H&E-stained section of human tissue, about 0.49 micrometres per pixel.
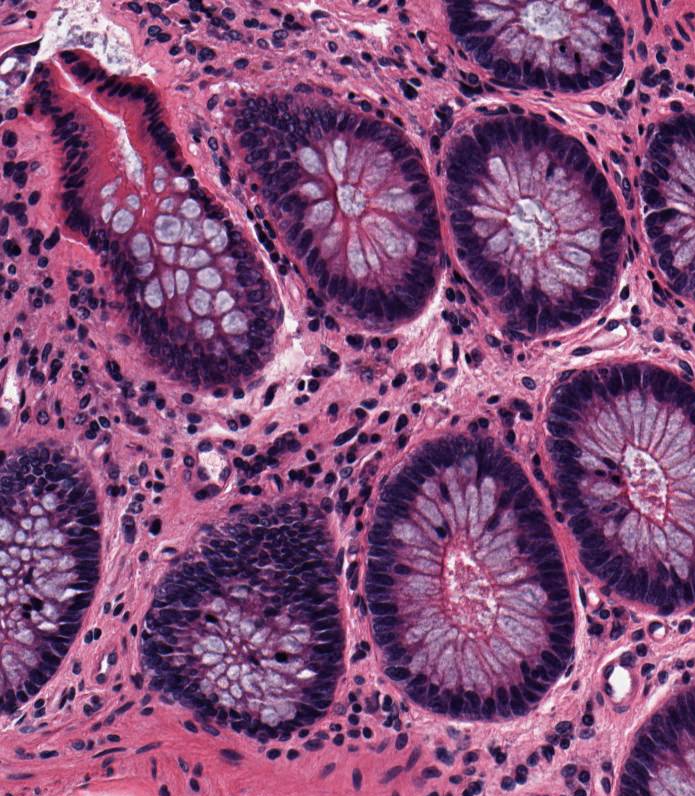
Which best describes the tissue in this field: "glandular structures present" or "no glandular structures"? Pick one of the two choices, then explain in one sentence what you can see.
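Glandular structures present. Most of the field is taken up by glands cut across as round to oval profiles, set fairly evenly apart in stroma.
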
